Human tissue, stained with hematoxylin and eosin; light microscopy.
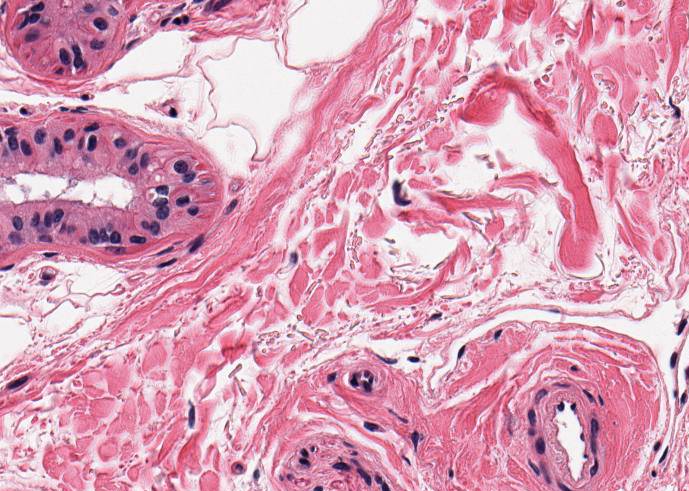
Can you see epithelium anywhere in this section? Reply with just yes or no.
Yes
